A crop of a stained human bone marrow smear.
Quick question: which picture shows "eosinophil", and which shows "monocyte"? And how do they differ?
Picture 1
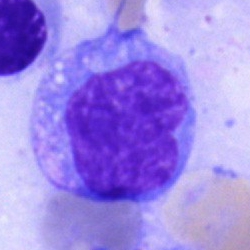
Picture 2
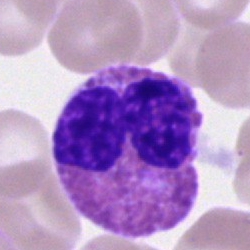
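Quick answer: the monocyte is in picture 1 and the eosinophil in picture 2. The easiest thing to go by is vacuoles, since the monocyte has a few small clear ones in its upper left cytoplasm and the eosinophil has none.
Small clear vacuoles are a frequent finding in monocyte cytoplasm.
Then check the chromatin: in the eosinophil it's dark purple and coarsely clumped, with no nucleoli visible.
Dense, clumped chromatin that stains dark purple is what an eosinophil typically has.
The nuclei sit differently too, the eosinophil's taking up the upper half of the cell, the monocyte's lying off-centre to the right with a notch in its right side and a wider band of cytoplasm left over on the left. The monocyte's outline is roughly oval and smooth, with a thin strand running up from its top, and part of a darkly stained nucleus shows at that picture's upper left corner.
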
